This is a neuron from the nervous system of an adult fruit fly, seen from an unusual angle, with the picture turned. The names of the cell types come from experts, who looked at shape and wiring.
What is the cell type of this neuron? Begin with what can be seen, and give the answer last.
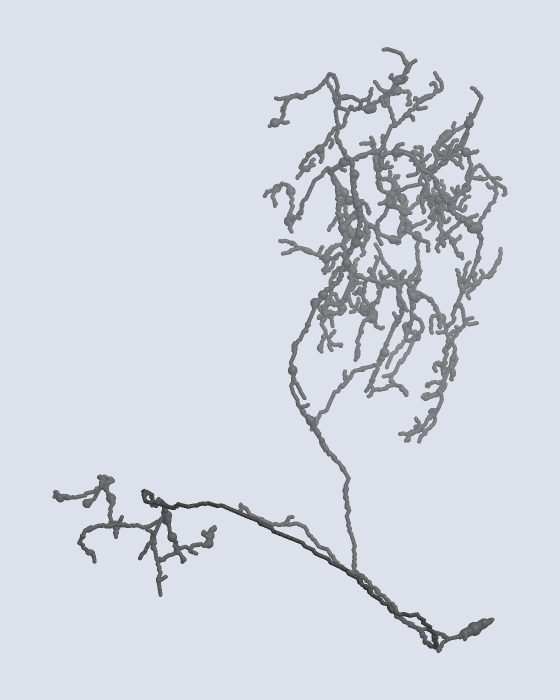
Its cell body lies at the lower right of the picture. More than a hundred branch ends can be seen. Its broad class is visual projection neuron. The cell type is LoVP14.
